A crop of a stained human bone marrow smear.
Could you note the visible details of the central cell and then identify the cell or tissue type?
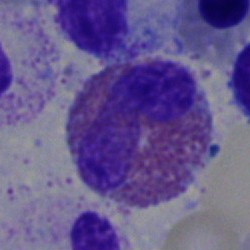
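Round in outline, the cell contains a nucleus curved into a horseshoe shape, running from the upper right down the left side. Inside this curve, in the lower right part of the cell, the granular cytoplasm is most visible. A small pale clear spot lies near the centre. This cell is an eosinophil.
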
